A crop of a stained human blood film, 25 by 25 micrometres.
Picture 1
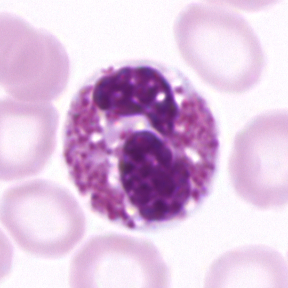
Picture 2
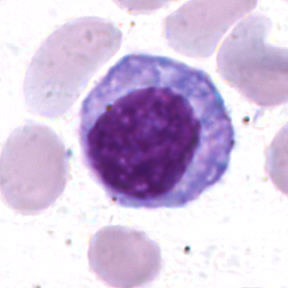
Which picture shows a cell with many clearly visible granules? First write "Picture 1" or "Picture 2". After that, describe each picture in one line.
Picture 1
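Picture 1: The cytoplasm is packed with coarse round granules.
Picture 2: The cytoplasm shows no granules.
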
